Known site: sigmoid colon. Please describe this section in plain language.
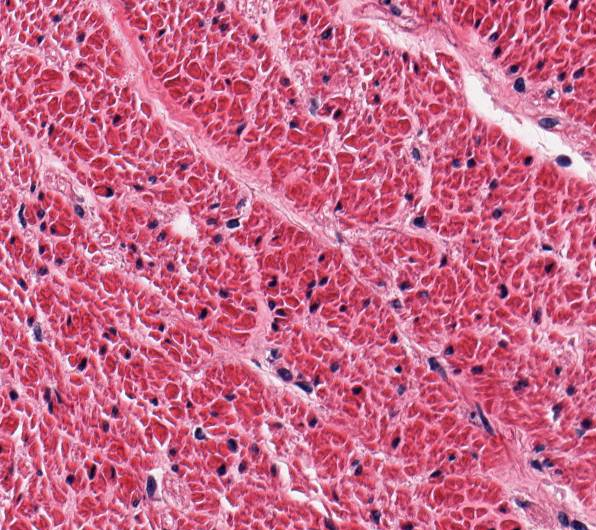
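Closely packed eosinophilic muscle fibres fill the whole field, cut mostly in cross section. The cut fibres have angular, polygonal outlines, separated from one another by thin pale clefts. Thin pale pink fibrous bands run diagonally from upper left to lower right and divide the fibres into bundles. No fat cells are present anywhere in the field.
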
